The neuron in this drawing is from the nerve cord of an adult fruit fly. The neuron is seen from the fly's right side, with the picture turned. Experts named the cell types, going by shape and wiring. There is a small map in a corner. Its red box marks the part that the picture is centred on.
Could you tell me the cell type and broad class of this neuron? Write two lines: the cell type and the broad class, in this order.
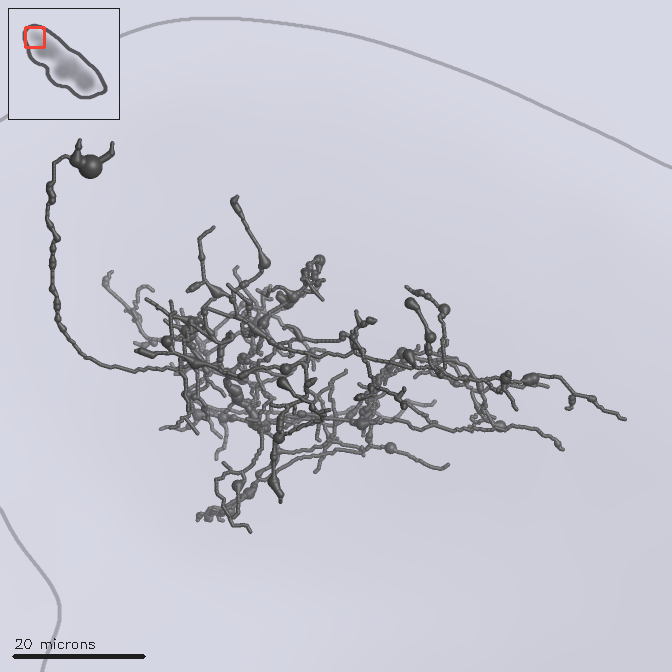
INXXX421
nerve-cord intrinsic neuron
